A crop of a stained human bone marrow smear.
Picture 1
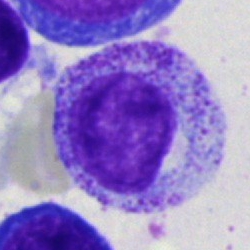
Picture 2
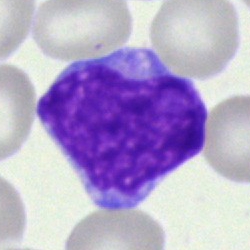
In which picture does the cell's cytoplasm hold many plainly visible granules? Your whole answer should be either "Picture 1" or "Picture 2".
Picture 1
